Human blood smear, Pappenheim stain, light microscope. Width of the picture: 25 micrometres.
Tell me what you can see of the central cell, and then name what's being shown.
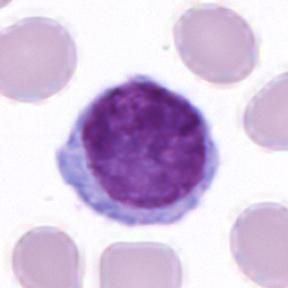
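The nucleus is positioned off-centre, displaced toward the upper right. The cytoplasm stains pale blue and contains no vacuoles. No hair-like projections are present on the cell surface. The cell is a plasma cell.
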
